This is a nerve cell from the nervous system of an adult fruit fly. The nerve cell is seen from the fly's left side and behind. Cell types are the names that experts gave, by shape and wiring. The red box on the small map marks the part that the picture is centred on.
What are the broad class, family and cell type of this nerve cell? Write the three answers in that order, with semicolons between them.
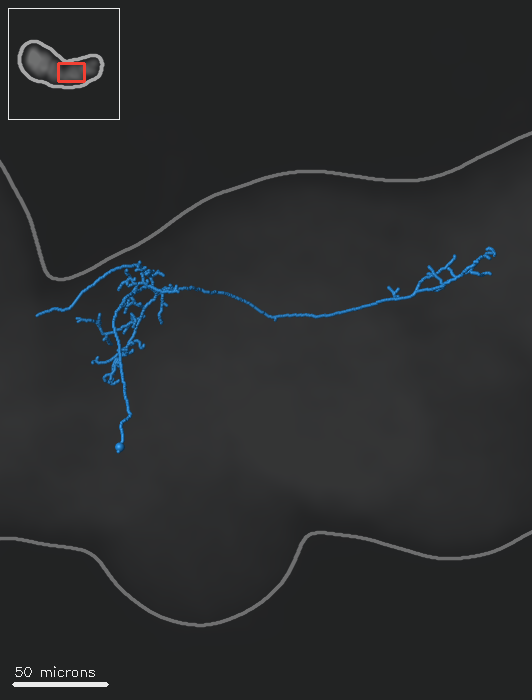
nerve-cord intrinsic neuron; hemilineage 06A; IN06A082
